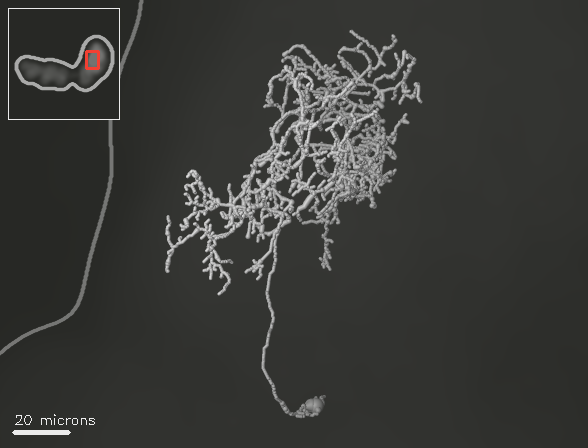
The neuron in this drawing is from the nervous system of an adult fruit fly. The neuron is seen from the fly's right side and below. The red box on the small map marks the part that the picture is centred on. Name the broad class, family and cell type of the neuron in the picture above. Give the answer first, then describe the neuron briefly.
It is a central-brain intrinsic neuron. The family is hemilineage LHl3. The cell type is SLP209. By the scale bar it is about 140 microns tall in this view. As drawn here it is taller than it is wide.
